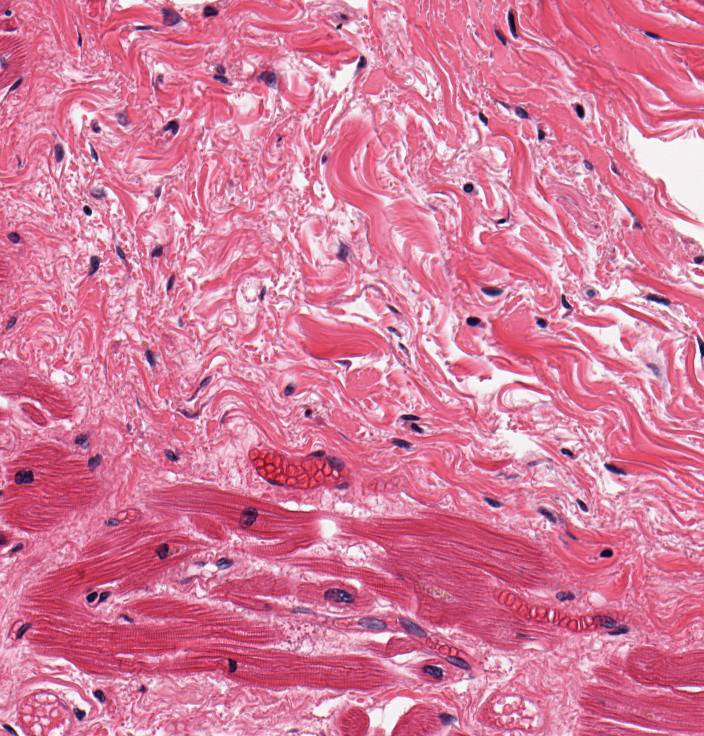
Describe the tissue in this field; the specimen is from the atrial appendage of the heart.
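Upper two-thirds, wavy connective tissue; lower third, bundles of muscle fibres. Small, dark, elongated nuclei lie singly among the collagen bundles. A small vessel packed with red blood cells sits centrally, just above the muscle. Lower right, a capillary holds one row of red blood cells between muscle fibres.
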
